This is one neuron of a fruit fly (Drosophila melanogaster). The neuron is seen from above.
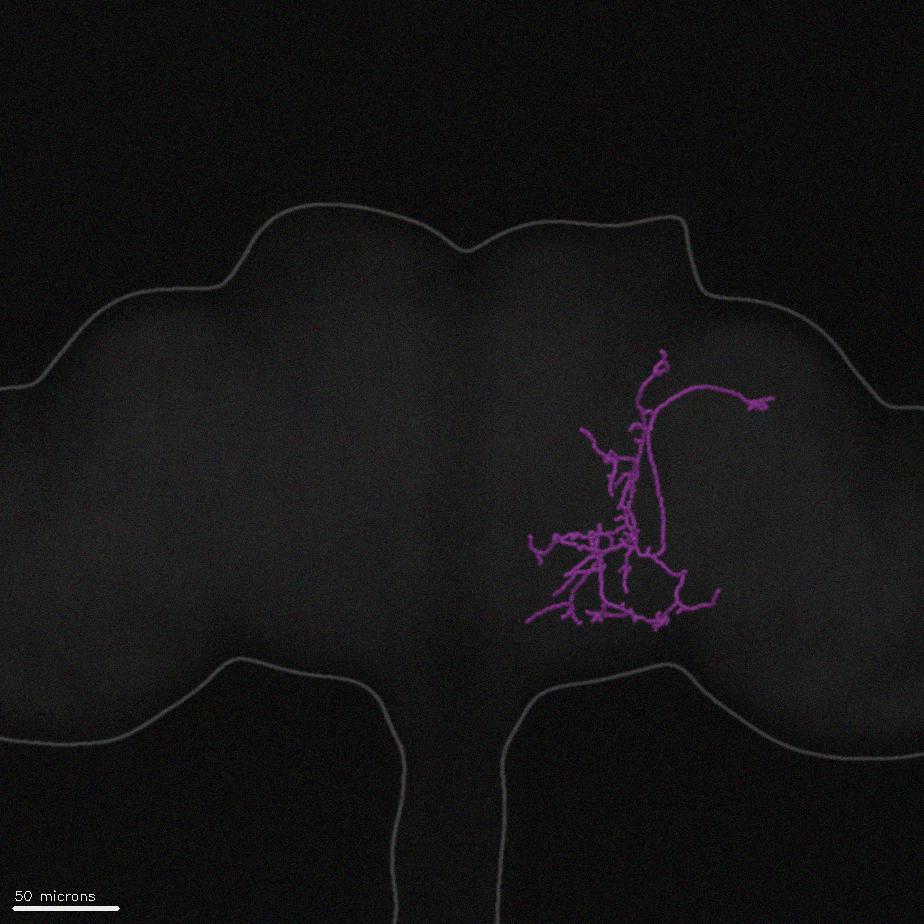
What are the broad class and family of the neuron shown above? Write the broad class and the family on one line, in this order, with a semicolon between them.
central-brain intrinsic neuron; hemilineage WEDa2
